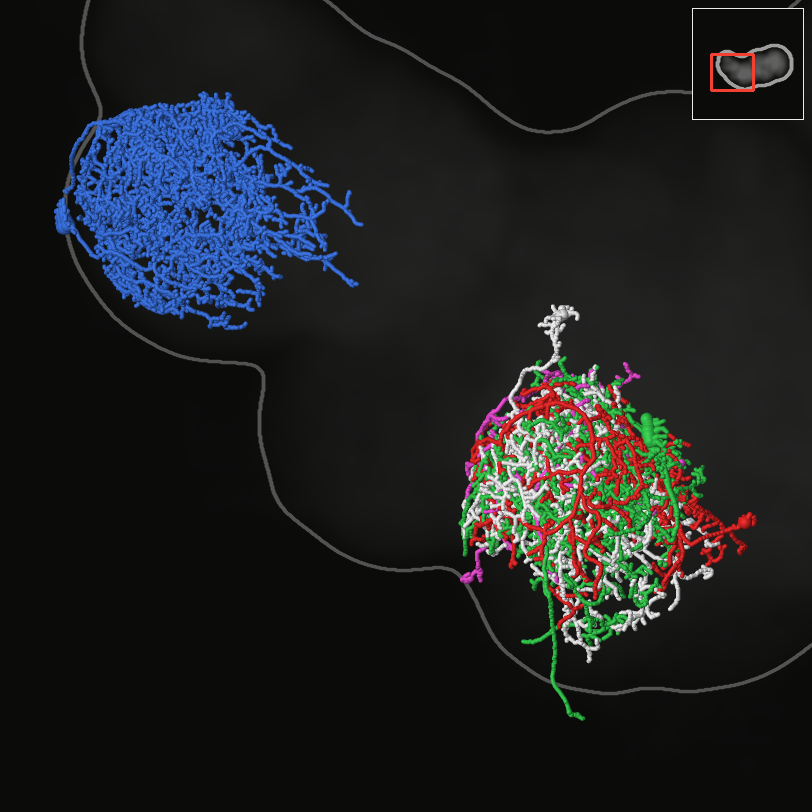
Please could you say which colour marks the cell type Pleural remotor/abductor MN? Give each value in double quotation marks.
"blue"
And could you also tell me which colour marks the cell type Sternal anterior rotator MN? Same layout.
"green"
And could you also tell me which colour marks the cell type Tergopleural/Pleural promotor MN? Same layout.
"red"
